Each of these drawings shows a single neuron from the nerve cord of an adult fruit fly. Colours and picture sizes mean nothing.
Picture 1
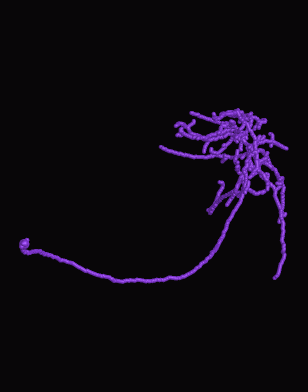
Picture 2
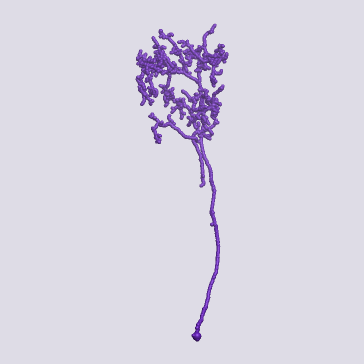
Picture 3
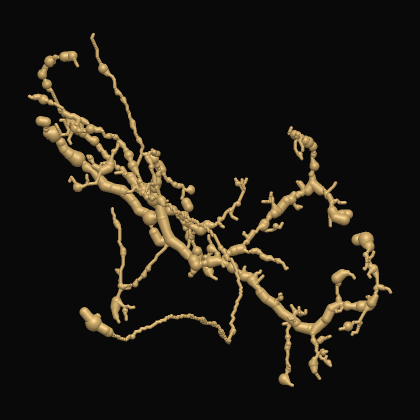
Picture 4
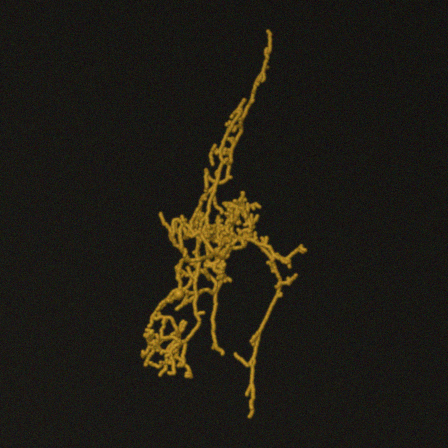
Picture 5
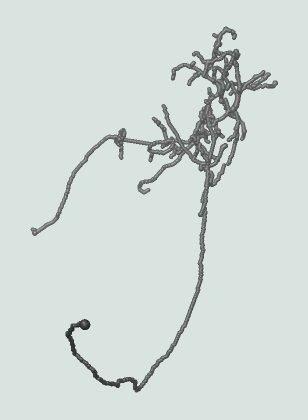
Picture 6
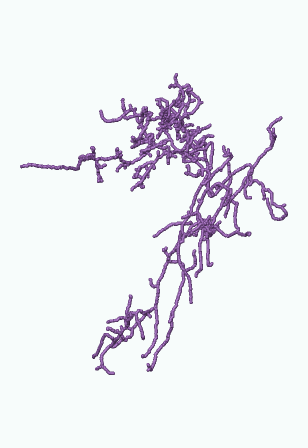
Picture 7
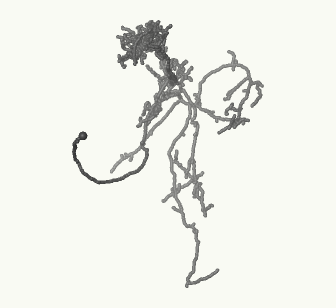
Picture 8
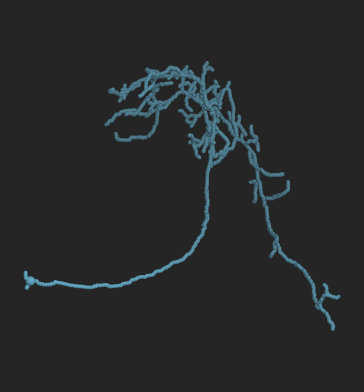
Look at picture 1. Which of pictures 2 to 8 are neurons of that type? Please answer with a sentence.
Picture 5, picture 7 and picture 8 are of the same cell type.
